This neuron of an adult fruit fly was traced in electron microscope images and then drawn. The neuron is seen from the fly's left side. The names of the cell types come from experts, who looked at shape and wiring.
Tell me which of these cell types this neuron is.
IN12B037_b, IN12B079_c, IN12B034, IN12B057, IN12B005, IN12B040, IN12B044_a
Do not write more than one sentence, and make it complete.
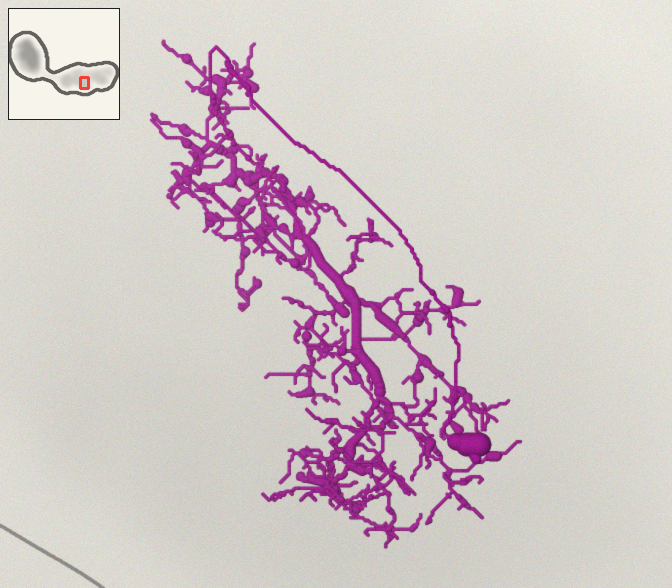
This neuron has been assigned cell type IN12B037_b.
